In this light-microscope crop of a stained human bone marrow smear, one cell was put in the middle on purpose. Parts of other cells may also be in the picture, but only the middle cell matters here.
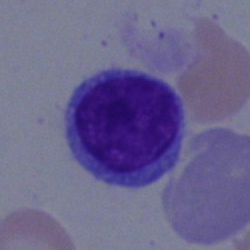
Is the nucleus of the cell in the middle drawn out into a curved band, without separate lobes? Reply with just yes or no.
No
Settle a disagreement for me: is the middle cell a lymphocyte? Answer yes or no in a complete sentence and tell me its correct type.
Yes, the middle cell in this crop is a lymphocyte.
